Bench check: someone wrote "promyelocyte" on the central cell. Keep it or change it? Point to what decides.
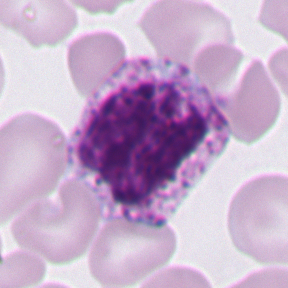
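Promyelocyte does not fit; this is a basophil.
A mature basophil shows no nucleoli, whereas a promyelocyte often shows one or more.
No nucleolus is visible here, which sides with basophil and against promyelocyte. Coarse dark purple granules are scattered through the cytoplasm. The nucleus is a large irregular mass that fills most of the cell, and its chromatin is dark purple and coarsely clumped. The outline is roughly rounded but slightly irregular and angular.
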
